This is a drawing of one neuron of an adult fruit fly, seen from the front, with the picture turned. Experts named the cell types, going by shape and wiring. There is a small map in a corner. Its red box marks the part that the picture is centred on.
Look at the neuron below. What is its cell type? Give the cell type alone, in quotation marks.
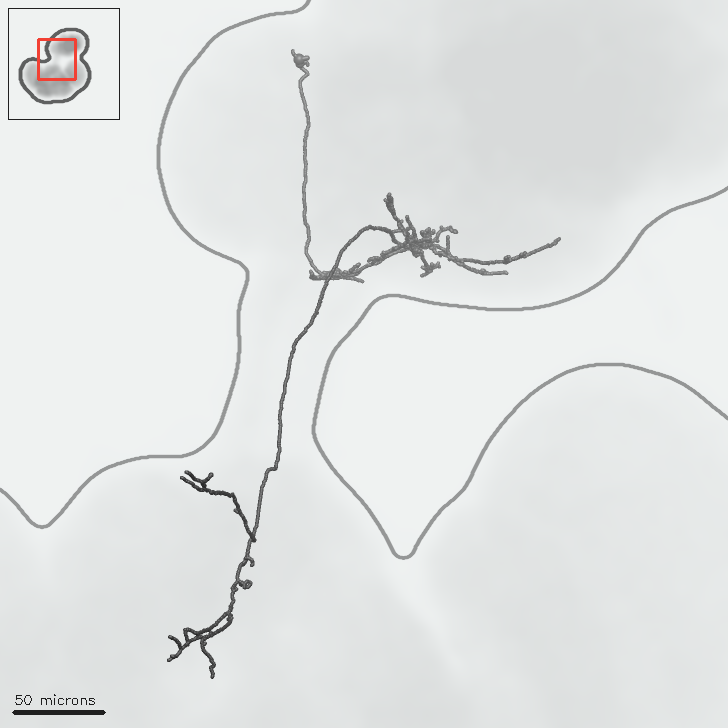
"AN06A027"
